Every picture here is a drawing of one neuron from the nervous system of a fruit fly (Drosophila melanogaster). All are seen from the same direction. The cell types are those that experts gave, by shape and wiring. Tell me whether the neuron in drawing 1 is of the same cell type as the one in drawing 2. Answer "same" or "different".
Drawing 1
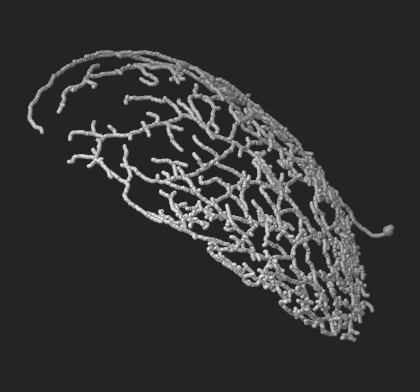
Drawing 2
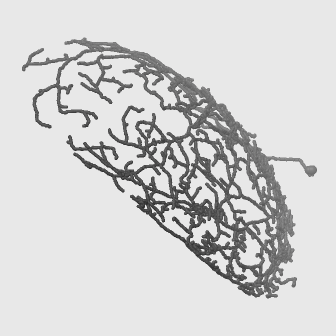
same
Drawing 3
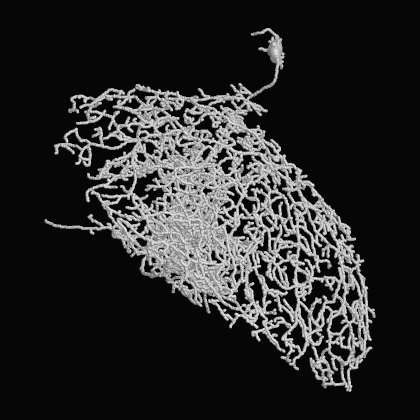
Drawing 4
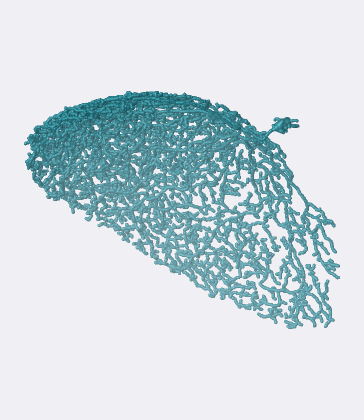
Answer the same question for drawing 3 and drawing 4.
different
